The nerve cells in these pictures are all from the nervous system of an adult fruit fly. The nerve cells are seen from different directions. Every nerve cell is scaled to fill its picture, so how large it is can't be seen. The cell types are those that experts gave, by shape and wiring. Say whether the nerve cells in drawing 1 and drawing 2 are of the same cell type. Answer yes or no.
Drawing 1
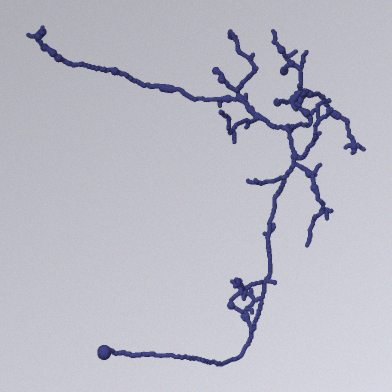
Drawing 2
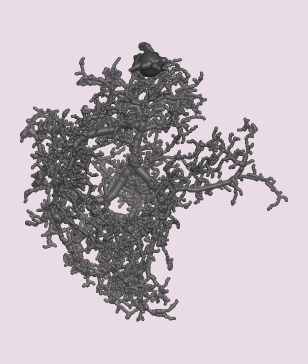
no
